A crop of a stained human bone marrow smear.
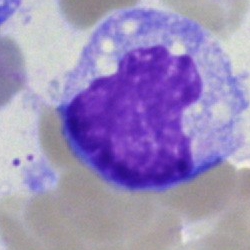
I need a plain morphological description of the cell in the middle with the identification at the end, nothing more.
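Outline roughly round, margin slightly uneven. Nucleus irregular, notched along upper and right edges. Nucleus off-centre, displaced toward lower left. Chromatin dark purple, mottled with small paler spots. Name: monocyte.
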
